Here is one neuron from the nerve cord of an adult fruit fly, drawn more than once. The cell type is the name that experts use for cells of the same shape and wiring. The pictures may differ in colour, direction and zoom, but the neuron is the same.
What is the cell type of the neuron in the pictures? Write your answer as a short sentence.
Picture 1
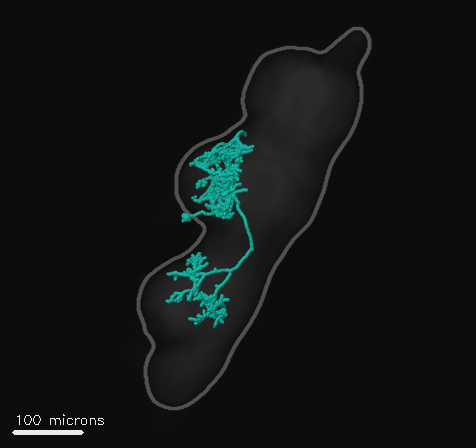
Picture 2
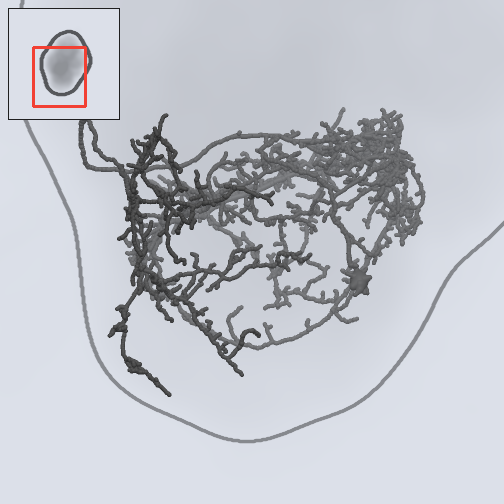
The cell type is IN12A004.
